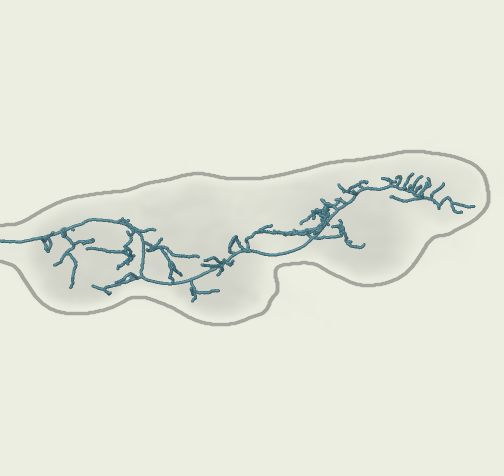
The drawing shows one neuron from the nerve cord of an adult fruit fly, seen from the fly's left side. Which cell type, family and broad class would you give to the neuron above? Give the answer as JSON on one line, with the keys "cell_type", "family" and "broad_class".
{"cell_type": "DNg102", "family": "DNg", "broad_class": "descending neuron"}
